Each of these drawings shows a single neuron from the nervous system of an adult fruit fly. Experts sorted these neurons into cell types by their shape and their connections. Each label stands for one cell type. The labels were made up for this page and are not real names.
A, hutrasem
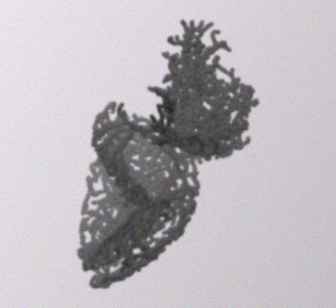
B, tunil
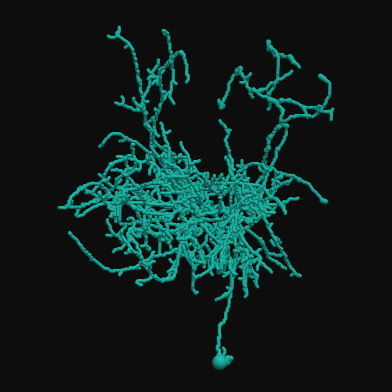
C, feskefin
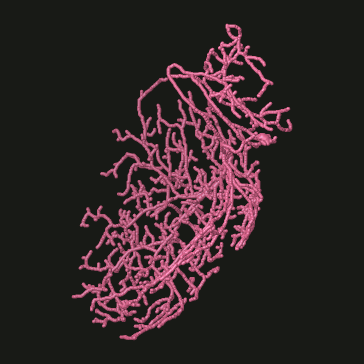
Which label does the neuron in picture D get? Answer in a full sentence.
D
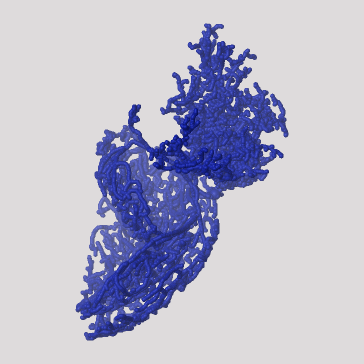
It belongs to hutrasem.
